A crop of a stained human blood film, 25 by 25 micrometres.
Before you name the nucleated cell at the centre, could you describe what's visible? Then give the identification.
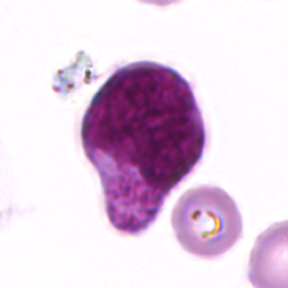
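Cell pear-shaped: rounded upper part narrowing into a blunt tail at the bottom. Size about 15 by 11 micrometres, about 2 times as wide as a whole red cell in view. Cytoplasm mainly in the lower tail, paler lilac than the nucleus, speckled there with fine purple granules. No vacuoles. Name: atypical promyelocyte.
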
